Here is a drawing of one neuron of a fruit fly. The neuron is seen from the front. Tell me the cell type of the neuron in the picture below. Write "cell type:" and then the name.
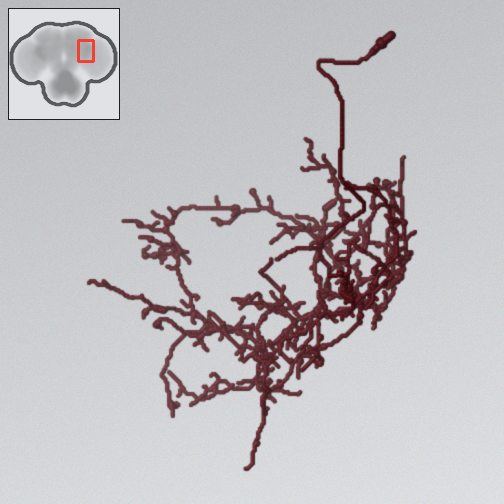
cell type: PVLP080_b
